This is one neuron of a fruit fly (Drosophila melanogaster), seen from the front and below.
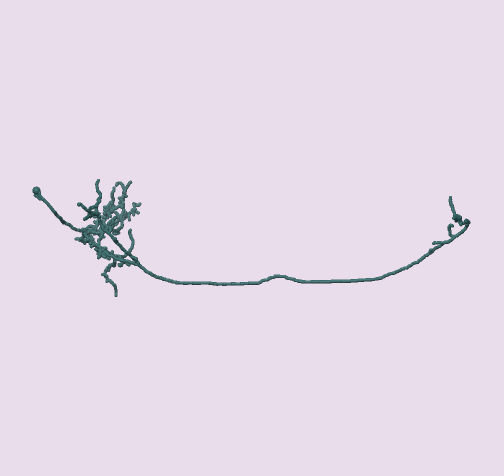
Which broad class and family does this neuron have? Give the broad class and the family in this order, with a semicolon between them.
central-brain intrinsic neuron; hemilineage VLPl2_posterior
